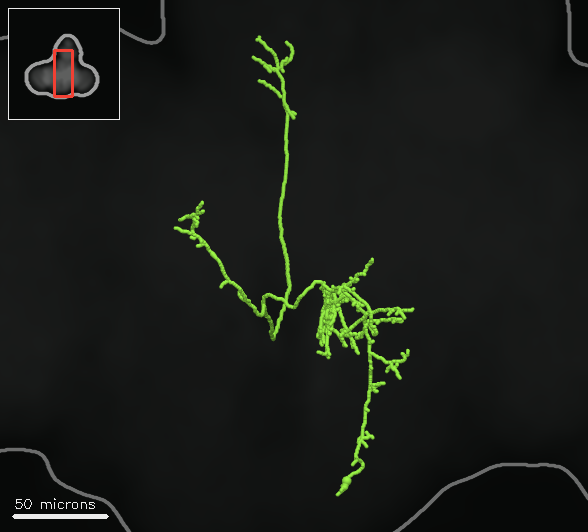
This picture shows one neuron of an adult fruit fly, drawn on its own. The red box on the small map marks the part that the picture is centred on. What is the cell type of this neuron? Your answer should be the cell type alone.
DNge087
